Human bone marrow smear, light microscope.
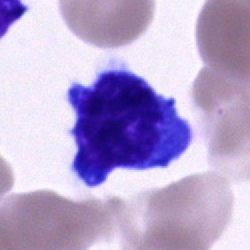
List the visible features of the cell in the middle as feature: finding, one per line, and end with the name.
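Outline: irregular and angular, not round
Edge: small blunt knobs jutting out, see them best on the left
Staining: the whole cell deep blue-violet
Chromatin: dense and mottled, not fine and even
Name: blast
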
